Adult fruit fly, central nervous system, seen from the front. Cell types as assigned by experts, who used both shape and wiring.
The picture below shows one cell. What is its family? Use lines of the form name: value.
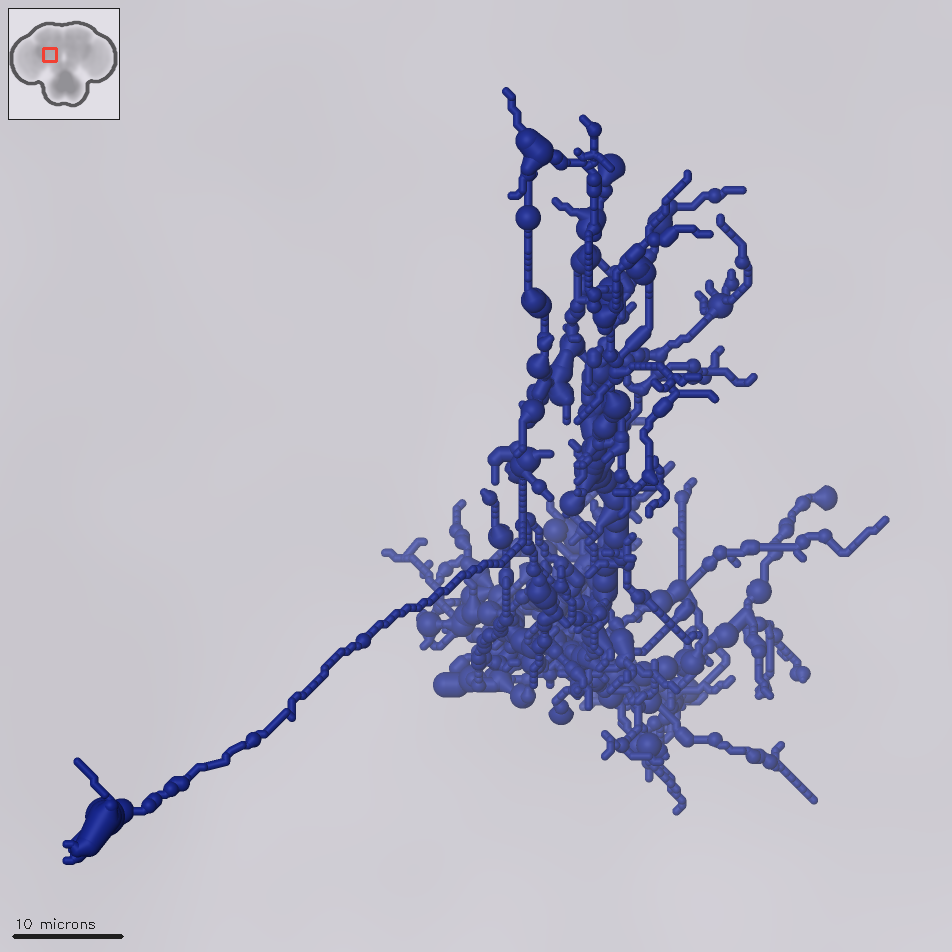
family: hemilineage LALa1_posterior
